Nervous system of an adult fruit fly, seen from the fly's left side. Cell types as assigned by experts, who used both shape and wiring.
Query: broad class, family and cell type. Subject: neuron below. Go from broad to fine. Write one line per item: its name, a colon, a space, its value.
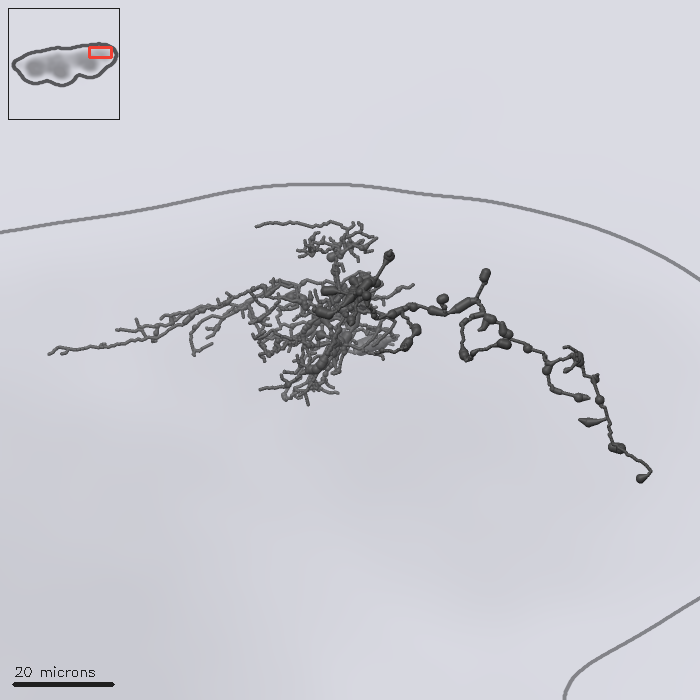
broad class: nerve-cord intrinsic neuron
family: hemilineage 06A
cell type: IN06A134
